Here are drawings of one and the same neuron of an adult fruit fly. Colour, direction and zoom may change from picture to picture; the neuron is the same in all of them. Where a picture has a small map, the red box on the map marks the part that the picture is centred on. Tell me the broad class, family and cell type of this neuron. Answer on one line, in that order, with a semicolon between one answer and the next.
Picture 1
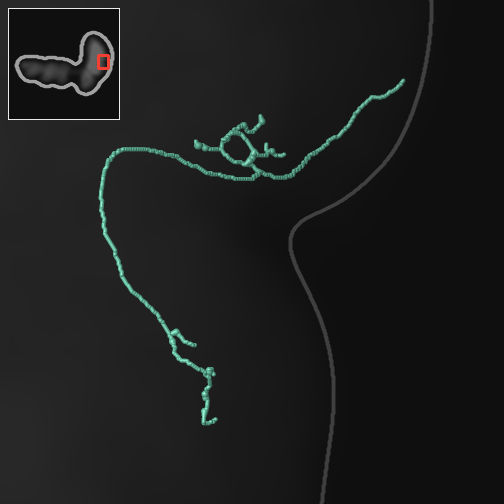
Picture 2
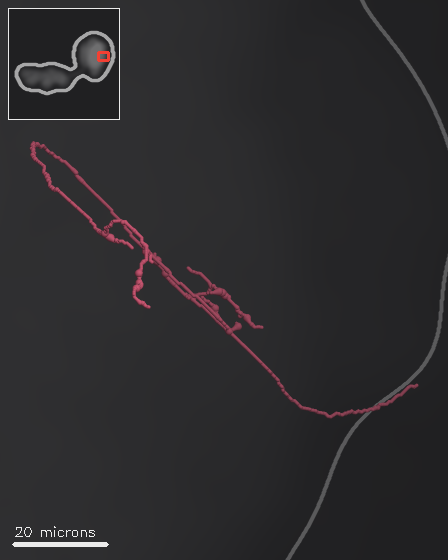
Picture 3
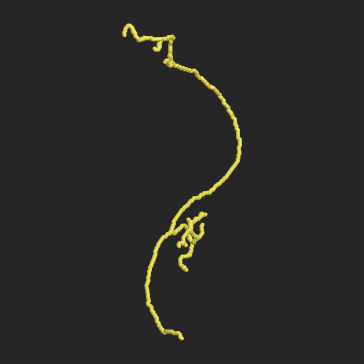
sensory neuron entering the brain; class olfactory; ORN_VC3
